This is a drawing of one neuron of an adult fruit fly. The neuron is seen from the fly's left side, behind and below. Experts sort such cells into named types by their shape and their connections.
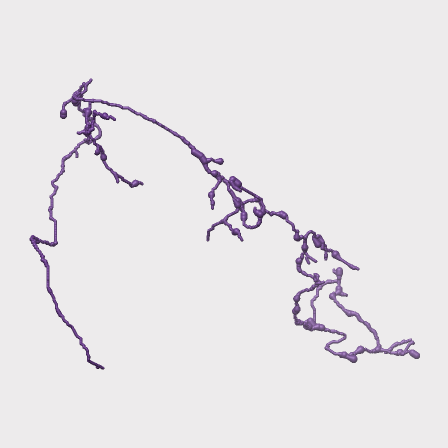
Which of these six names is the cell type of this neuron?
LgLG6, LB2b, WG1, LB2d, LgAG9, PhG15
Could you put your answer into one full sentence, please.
A cell of type PhG15 is what this neuron is.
